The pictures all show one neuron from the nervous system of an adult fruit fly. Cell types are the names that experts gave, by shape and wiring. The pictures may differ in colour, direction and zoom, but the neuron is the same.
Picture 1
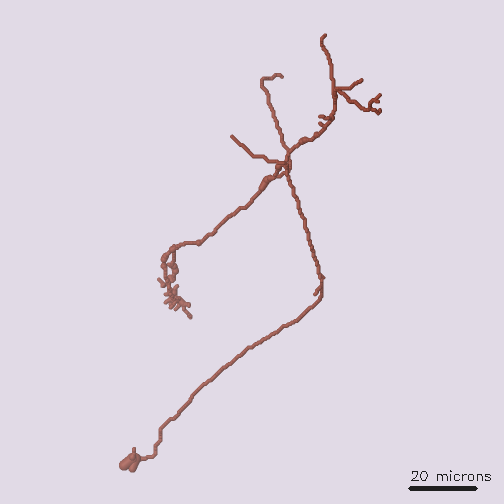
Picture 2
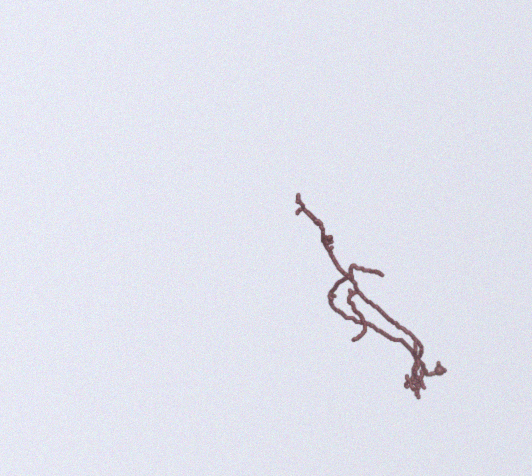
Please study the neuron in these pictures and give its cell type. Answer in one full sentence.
This neuron is assigned to the cell type IN21A059.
